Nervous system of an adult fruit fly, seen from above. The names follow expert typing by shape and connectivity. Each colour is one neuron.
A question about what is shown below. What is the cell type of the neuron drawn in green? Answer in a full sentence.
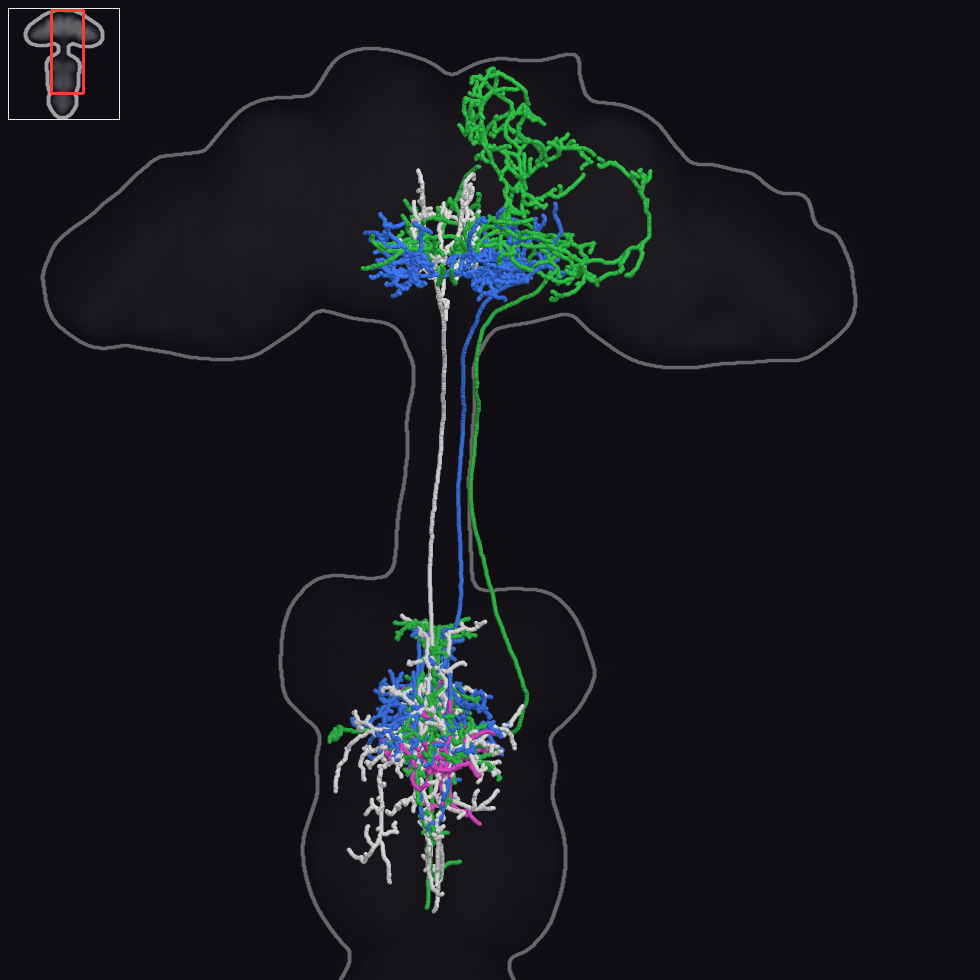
The cell type is AN19B019.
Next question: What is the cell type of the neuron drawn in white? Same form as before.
The cell type is AN27X015.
